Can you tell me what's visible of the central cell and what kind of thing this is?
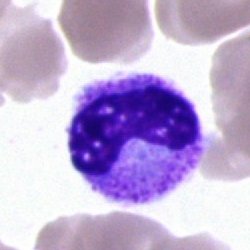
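You can see the outline's round and the chromatin's dark purple and coarsely clumped. The nucleus is curved, and pale lilac cytoplasm fills its hollow, with no vacuoles in it. That's a band neutrophil.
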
